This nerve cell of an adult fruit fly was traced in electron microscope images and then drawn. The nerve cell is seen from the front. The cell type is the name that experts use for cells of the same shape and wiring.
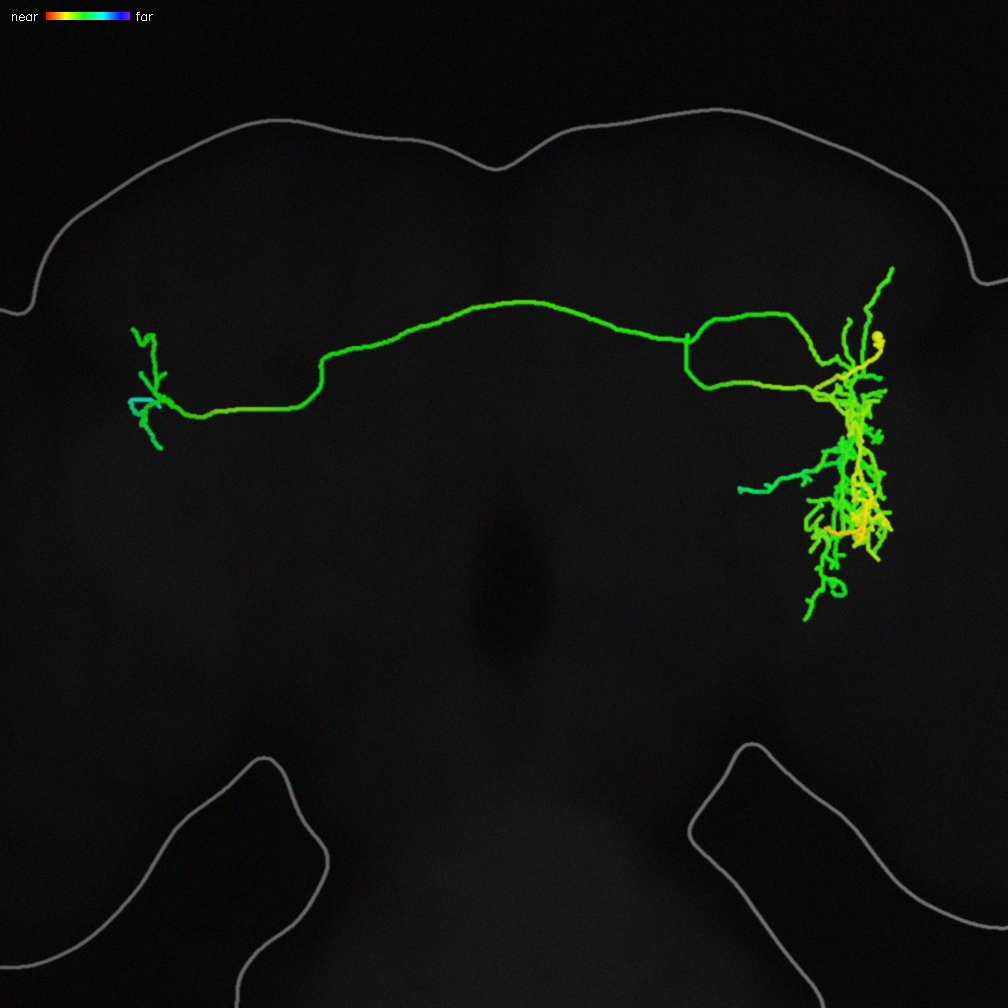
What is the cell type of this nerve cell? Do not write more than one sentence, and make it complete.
The nerve cell is of cell type CB2006.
